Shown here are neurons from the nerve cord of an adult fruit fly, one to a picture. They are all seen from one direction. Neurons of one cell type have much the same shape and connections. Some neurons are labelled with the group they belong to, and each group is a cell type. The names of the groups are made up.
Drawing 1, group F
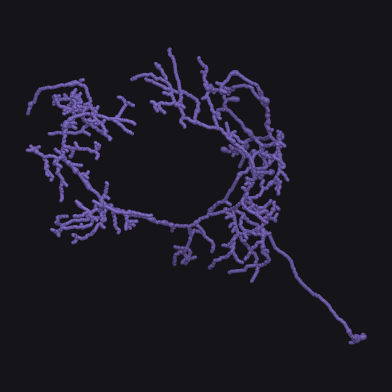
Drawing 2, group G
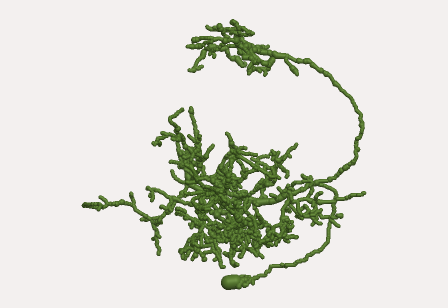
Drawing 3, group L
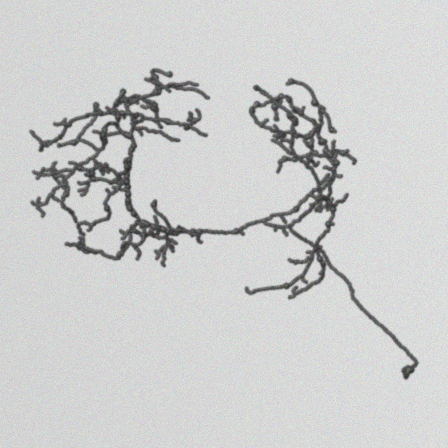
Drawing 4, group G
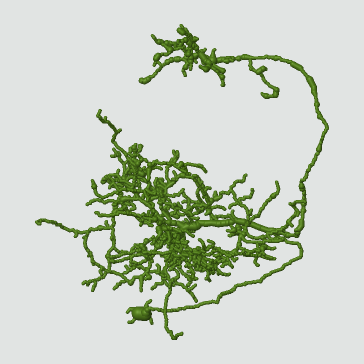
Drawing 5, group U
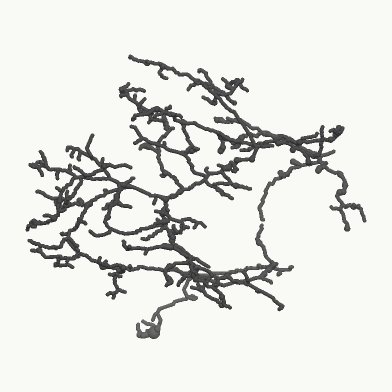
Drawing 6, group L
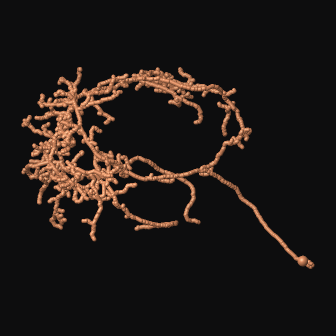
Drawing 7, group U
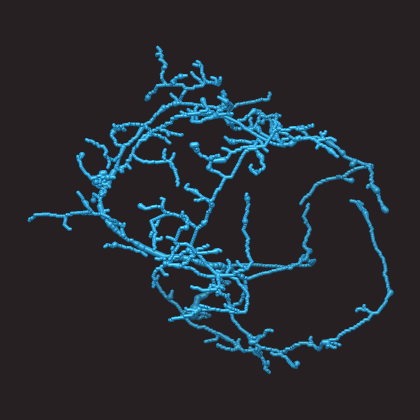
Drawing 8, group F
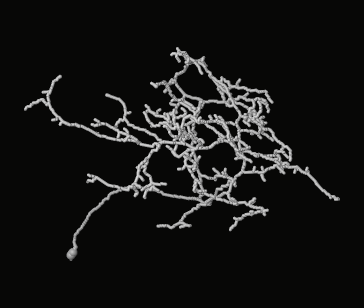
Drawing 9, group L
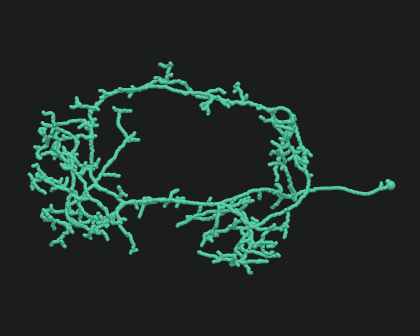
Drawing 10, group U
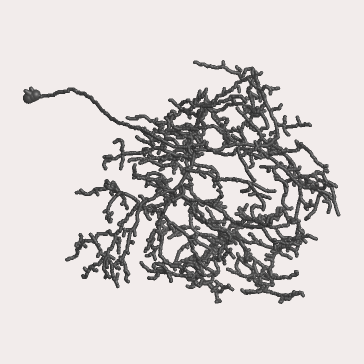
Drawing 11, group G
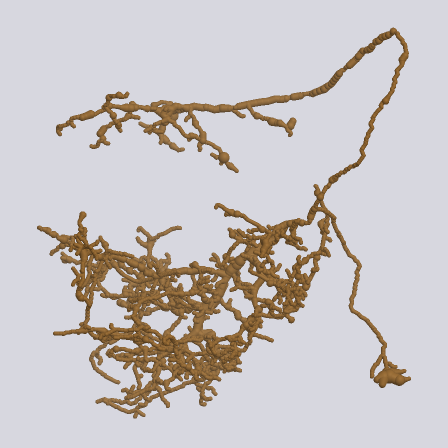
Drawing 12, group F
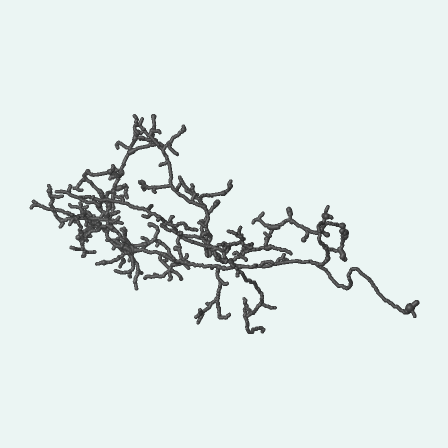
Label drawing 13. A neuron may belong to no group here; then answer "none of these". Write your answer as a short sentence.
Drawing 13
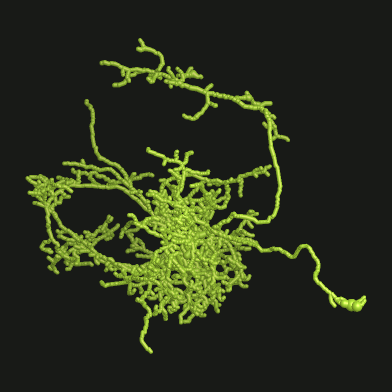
It belongs to group G.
